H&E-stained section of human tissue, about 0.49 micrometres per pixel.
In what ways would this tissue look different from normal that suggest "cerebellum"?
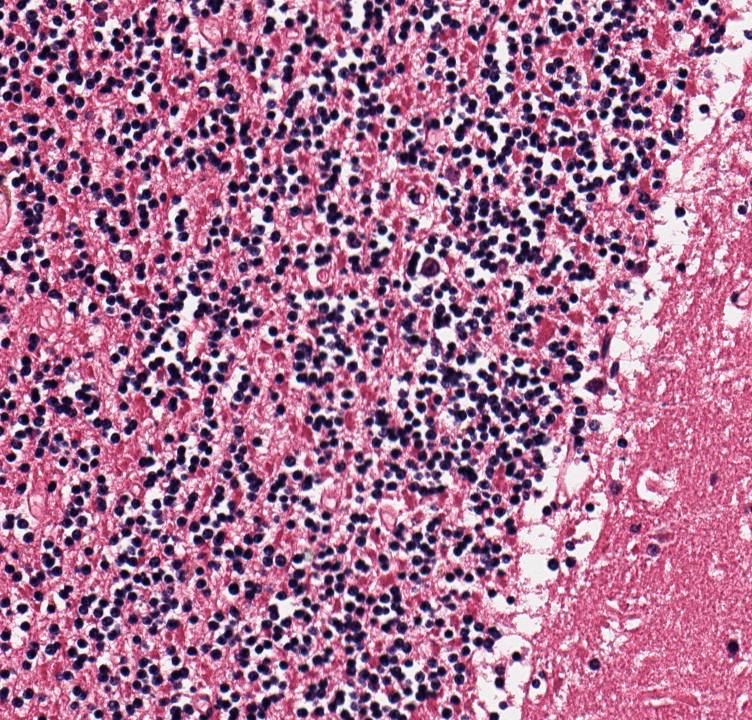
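This is cerebellum. A dense sheet of small, darkly stained nuclei fills the left and central field. Most are small, round and uniform, with very little cytoplasm seen around them.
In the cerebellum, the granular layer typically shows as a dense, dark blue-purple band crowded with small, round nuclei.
The sheet of small dark nuclei agrees with that. Irregular pink islands of fibrillary material lie between clusters of dark nuclei. A few larger cells, with more pink cytoplasm and paler nuclei, are scattered among the small dark nuclei.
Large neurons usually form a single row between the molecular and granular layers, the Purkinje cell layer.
These larger cells lie scattered, not in a single row.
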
